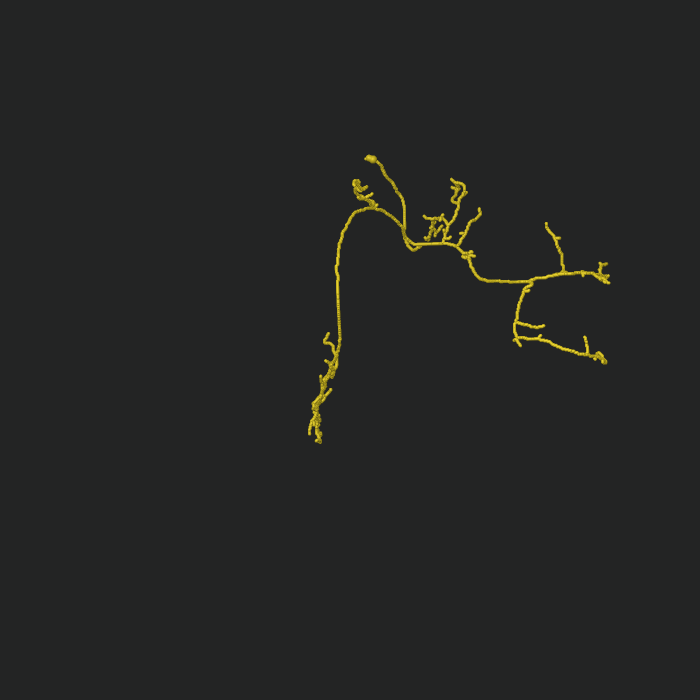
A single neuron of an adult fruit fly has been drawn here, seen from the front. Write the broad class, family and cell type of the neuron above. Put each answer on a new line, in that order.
central-brain intrinsic neuron
hemilineage SMPpm1
CL209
